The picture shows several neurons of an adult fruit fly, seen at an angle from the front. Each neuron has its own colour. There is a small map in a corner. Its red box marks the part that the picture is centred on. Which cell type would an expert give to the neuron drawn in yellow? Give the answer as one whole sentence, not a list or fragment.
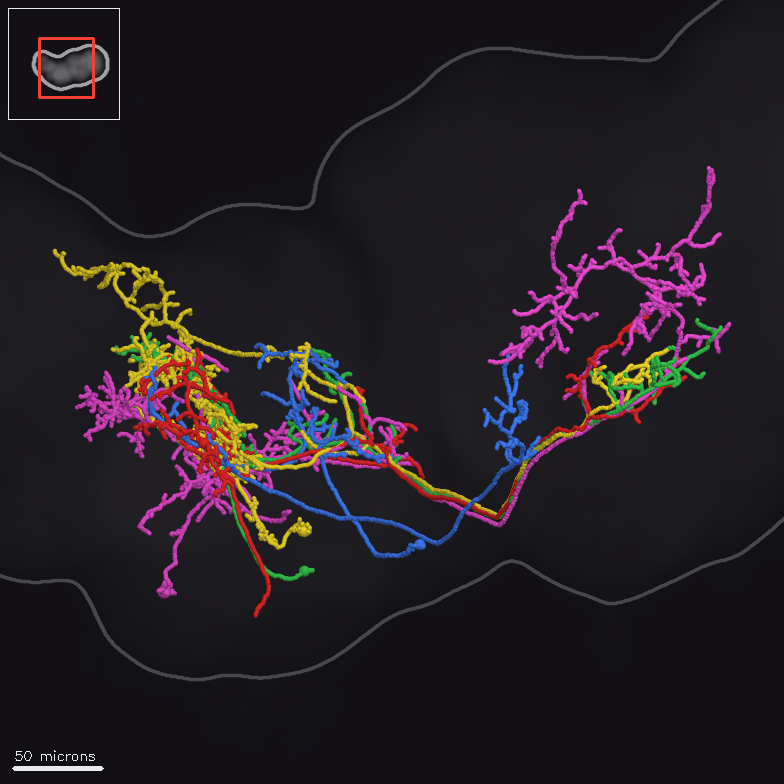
A cell of type AN18B020 is what this neuron is.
